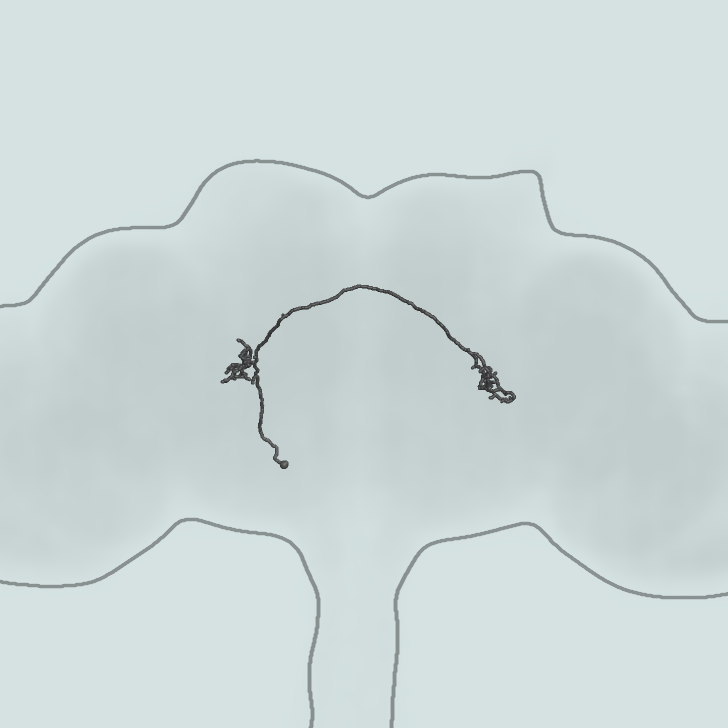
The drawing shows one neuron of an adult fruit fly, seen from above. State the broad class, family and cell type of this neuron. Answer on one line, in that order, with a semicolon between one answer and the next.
central-brain intrinsic neuron; hemilineage DM6_dorso_lateral; SIP080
